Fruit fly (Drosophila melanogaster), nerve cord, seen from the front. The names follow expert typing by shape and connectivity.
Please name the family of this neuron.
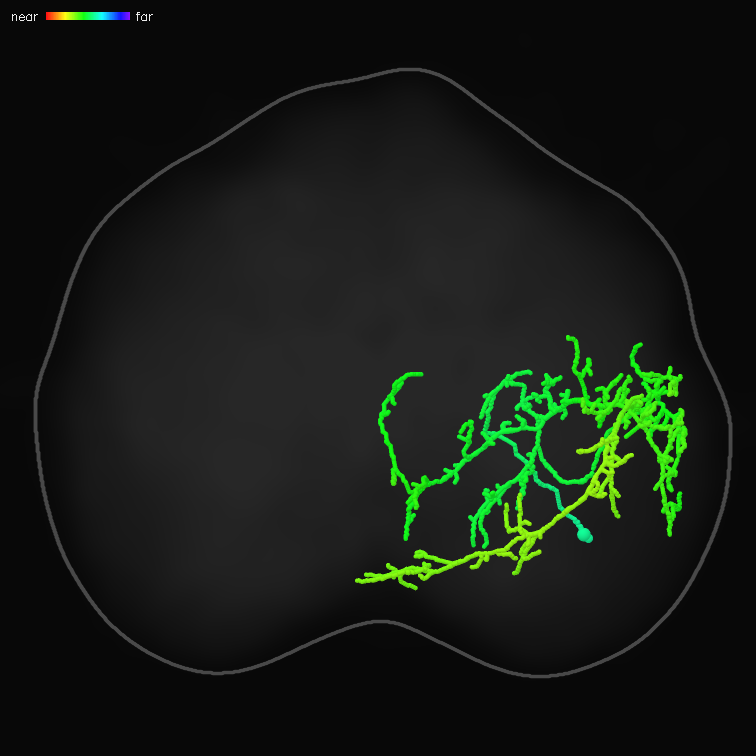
hemilineage 03A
